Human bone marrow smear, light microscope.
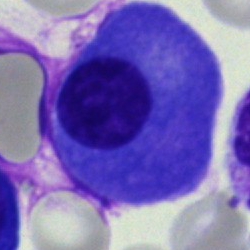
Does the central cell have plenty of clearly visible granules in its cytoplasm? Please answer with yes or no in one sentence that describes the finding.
No, its cytoplasm is free of any visible granules.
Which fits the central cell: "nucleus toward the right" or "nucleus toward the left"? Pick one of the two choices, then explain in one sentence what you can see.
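Nucleus toward the left. The nucleus sits off-centre toward the left side of the cell.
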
